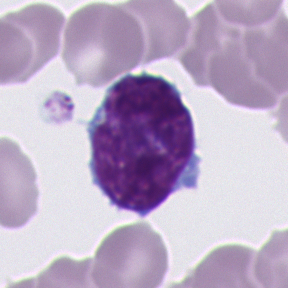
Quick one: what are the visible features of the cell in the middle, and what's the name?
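Nearly the whole cell is taken up by the nucleus, so the cytoplasm forms only a very thin rim. What little cytoplasm is visible is pale blue. No nucleoli are seen within the nucleus. Just to the upper left of the cell lies a small fragment bearing purple granules. The cell in the middle is a typical lymphocyte.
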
